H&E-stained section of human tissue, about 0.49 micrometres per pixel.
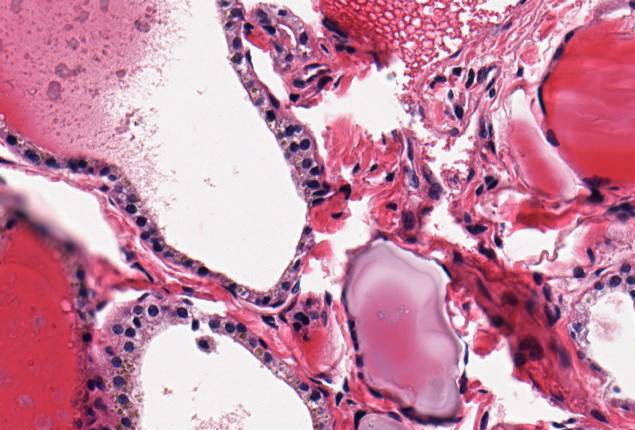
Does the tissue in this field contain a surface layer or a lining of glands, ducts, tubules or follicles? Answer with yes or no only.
Yes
